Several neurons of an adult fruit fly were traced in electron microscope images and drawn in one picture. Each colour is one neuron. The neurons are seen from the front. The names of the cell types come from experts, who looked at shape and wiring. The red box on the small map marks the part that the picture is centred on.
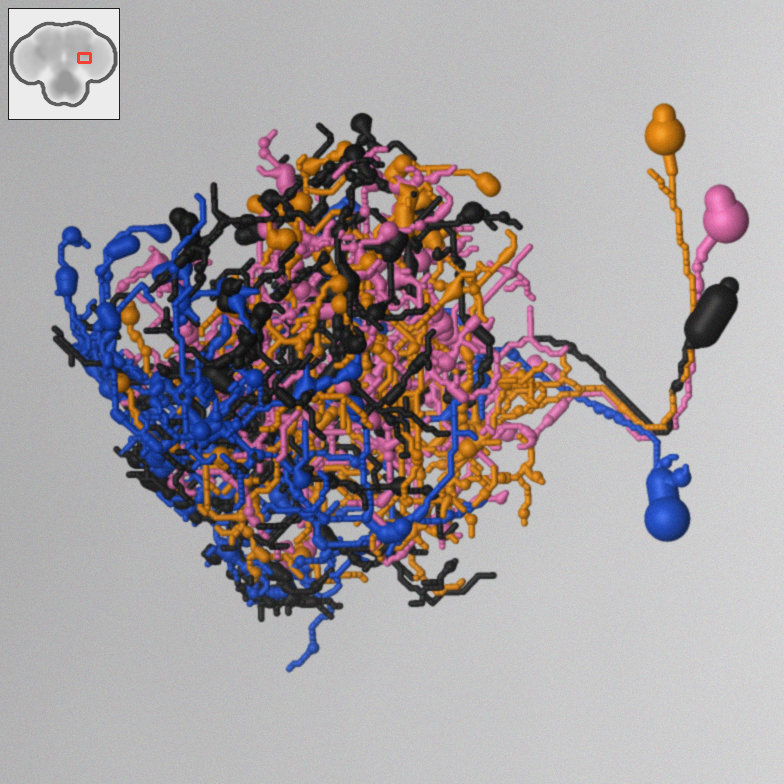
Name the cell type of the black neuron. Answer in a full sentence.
The cell type is CB3373.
